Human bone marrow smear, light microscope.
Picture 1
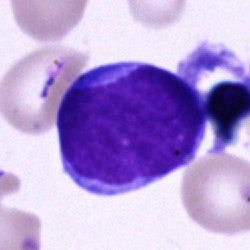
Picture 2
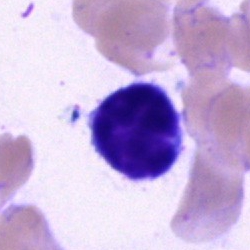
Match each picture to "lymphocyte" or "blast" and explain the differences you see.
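Going through them in order: picture 1 shows a blast, and picture 2 shows a lymphocyte. First, the chromatin: in the blast it is finely textured and evenly spread, with no coarse dark clumps, while in the lymphocyte it is dense and stains a very dark purple.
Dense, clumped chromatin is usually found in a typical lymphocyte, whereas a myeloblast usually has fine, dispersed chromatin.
Second, the nucleus: in the lymphocyte it fills almost the whole cell, no distinct rim of cytoplasm can be seen around it, and no nucleoli are visible in it.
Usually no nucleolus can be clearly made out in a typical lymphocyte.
Third, the outline: the blast is round to slightly oval and smooth, and its surface shows no projections or blebs. Fourth, granules: none are visible in either cell, so this point does not separate them.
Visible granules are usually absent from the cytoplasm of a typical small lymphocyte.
Last, two small details at the blast: a small, very dark purple body touches its right edge, and a tiny black dot lies over the lower right part of its nucleus.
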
